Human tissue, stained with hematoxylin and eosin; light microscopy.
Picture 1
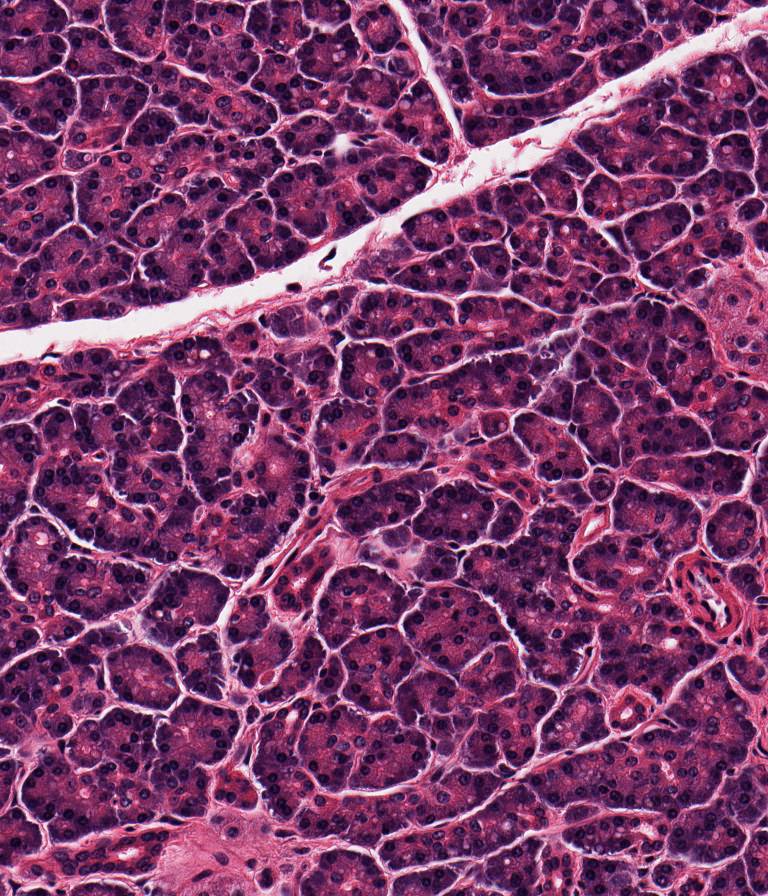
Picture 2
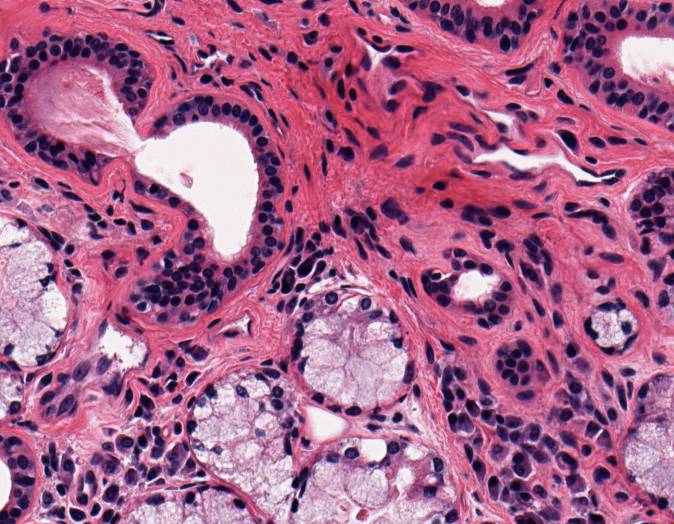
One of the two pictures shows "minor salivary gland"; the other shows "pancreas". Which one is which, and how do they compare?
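Picture 1: pancreas. Picture 2: minor salivary gland. Pancreas: small rounded acini packed closely into lobules across the whole field; no fat cells. Acinar nuclei round, dark, toward the basal edge; lumens tiny, mostly not visible. Minor salivary gland: ducts in dense stroma fill the upper half; rounded clusters of pale mucous acini lie mainly along the lower half. Acinar cytoplasm pale grey-lilac, foamy, bubbly; nuclei small, dark, flattened against the outer edge of each acinus. Dense bright pink collagen with scattered spindle-shaped nuclei between ducts and acini.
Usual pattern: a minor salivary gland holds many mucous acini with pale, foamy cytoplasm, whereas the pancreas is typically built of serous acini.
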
